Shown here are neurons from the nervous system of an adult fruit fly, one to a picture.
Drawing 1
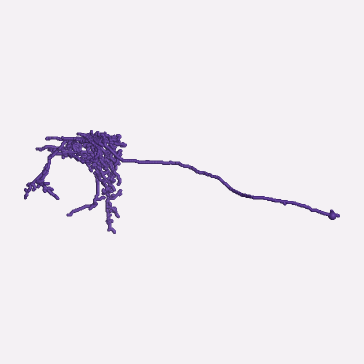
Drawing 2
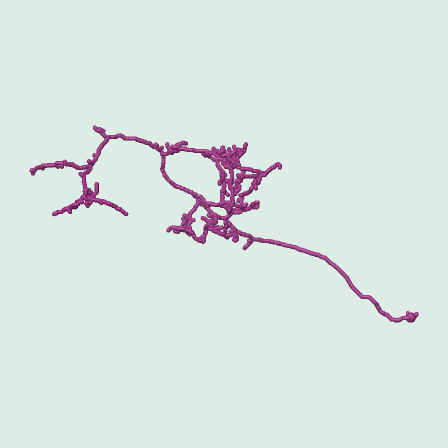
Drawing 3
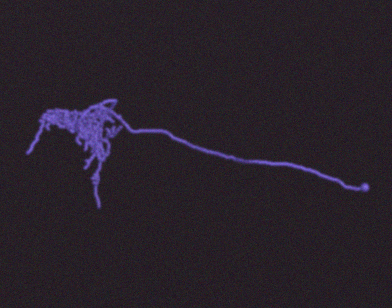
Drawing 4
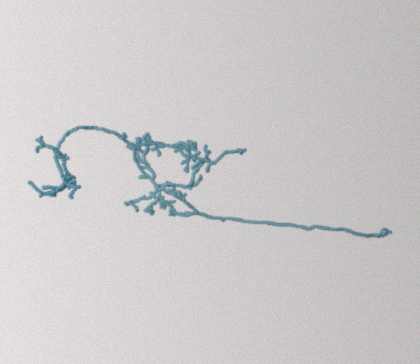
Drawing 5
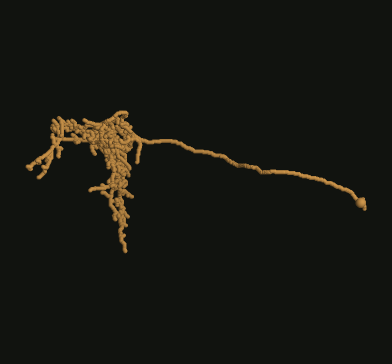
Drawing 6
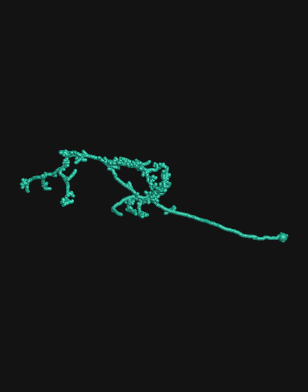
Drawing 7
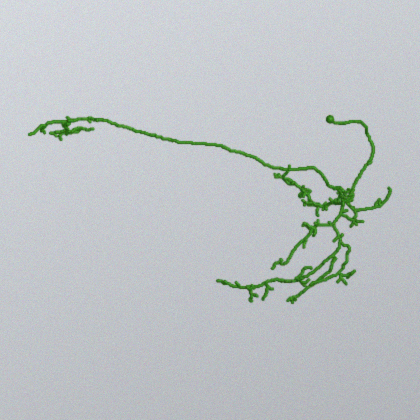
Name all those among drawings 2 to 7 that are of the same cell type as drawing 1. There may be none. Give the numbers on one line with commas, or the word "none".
3, 5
